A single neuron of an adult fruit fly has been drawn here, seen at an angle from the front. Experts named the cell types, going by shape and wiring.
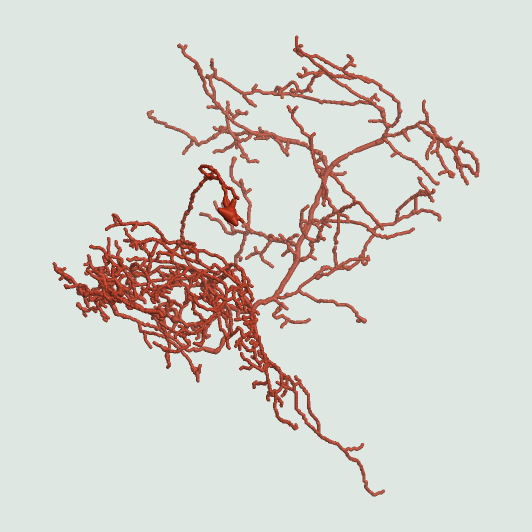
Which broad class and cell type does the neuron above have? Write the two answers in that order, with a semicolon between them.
central-brain intrinsic neuron; LAL009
